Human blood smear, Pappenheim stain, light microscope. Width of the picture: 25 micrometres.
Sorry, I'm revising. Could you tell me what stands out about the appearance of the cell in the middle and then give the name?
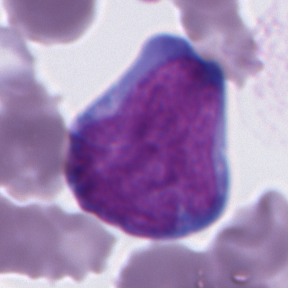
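First, the nucleus fills almost the whole cell and has no lobes. Second, its chromatin is fine and lacy, evenly spread, with no coarse dark clumps. Third, the cytoplasm is only a thin rim around it. Fourth, that cytoplasm is stained blue. The cell is a myeloblast.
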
